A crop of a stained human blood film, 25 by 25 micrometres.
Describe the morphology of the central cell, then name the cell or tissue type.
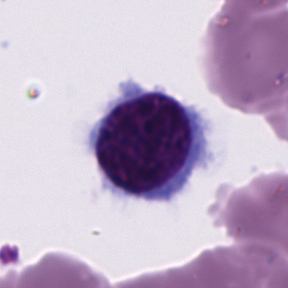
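Most of this cell is taken up by the nucleus, which leaves only a narrow rim of cytoplasm. That rim is pale blue. Neither granules nor vacuoles are seen in the cytoplasm. The cell is a hairy cell.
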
